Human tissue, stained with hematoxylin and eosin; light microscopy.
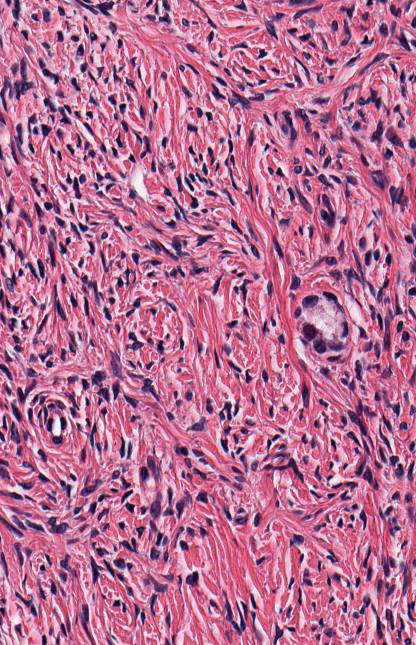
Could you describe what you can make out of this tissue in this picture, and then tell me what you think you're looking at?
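Short intersecting bundles of spindle cells fill the field, forming whorled, cartwheel-like areas. Their nuclei are elongated, dark and often wavy or tapered. Cells are spread fairly evenly, without large cell-free areas. A small round vessel with open lumen lies lower left. This tissue is ovary.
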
